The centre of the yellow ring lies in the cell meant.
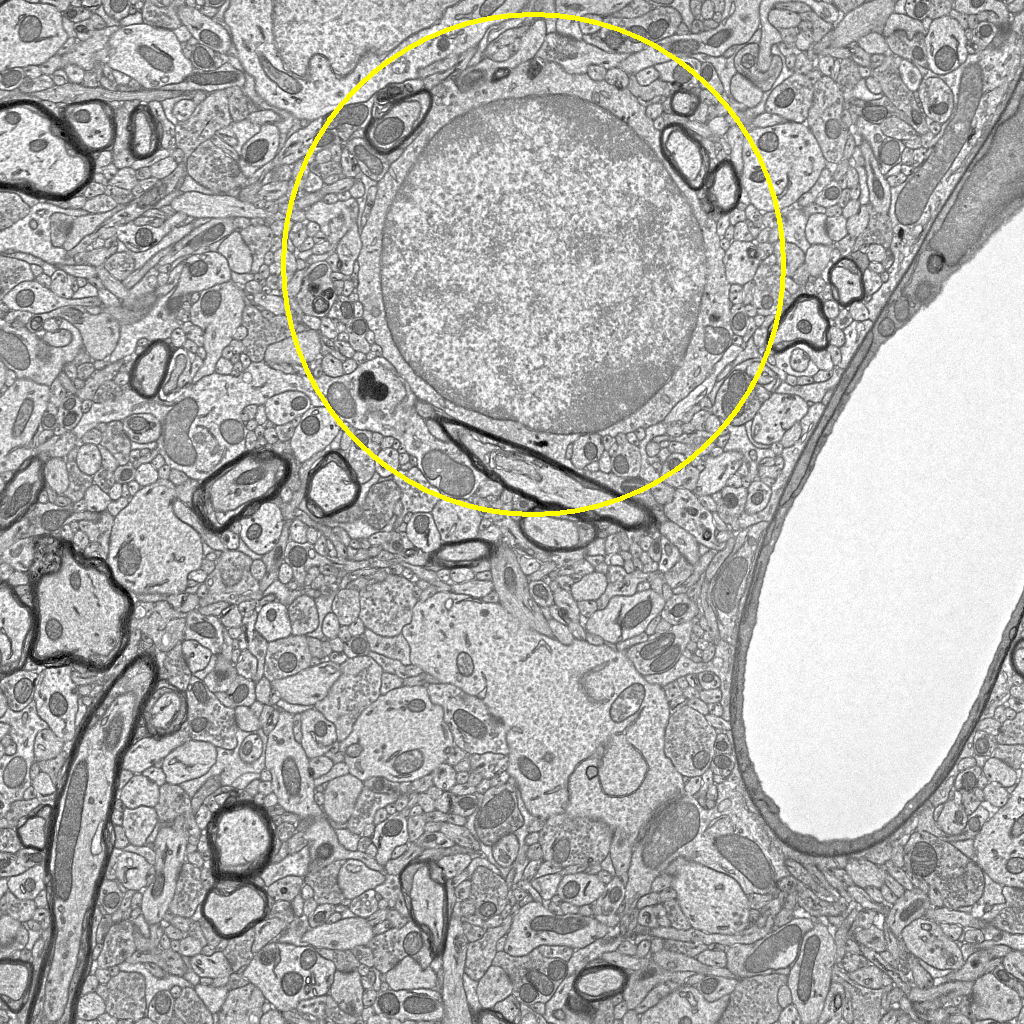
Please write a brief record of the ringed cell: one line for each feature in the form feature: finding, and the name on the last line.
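Nucleus: round, showing whole within the ring
Nuclear envelope: smooth, no deep folds
Cytoplasm: no stacked rough endoplasmic reticulum seen
Dark body: single, very dark, lobed, near the lower left edge of the nucleus
Name: oligodendrocyte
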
